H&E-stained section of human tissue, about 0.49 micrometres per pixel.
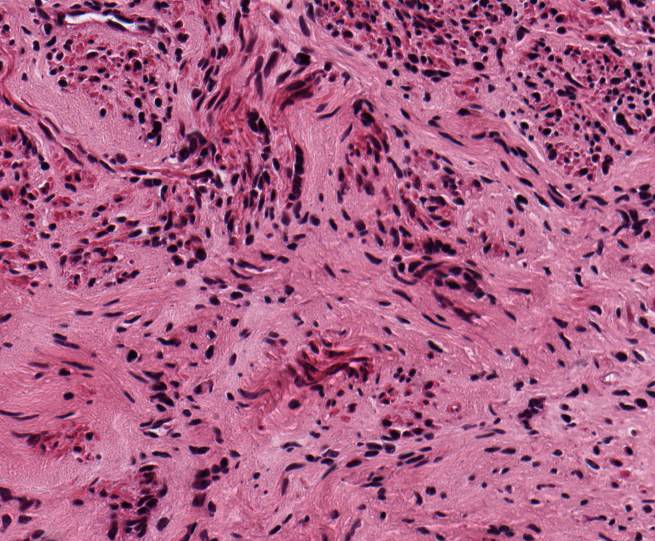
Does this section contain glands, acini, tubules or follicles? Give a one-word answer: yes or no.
No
